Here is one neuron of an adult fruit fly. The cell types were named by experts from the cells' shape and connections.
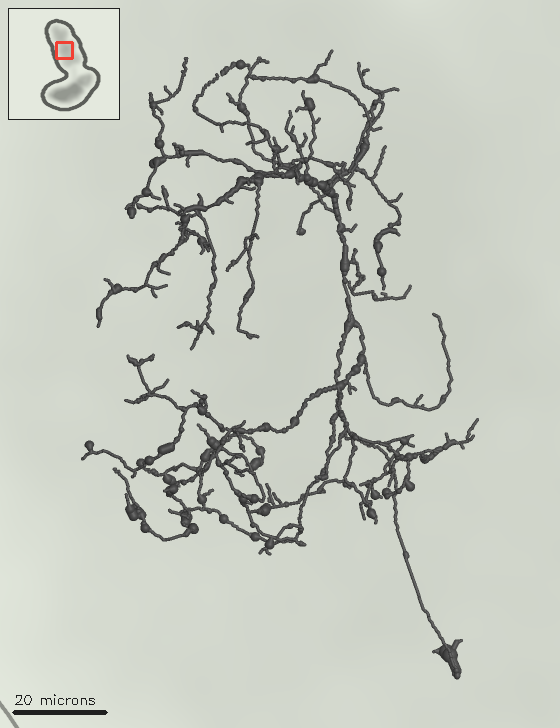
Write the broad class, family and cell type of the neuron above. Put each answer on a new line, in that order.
nerve-cord intrinsic neuron
hemilineage 16B
IN16B077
